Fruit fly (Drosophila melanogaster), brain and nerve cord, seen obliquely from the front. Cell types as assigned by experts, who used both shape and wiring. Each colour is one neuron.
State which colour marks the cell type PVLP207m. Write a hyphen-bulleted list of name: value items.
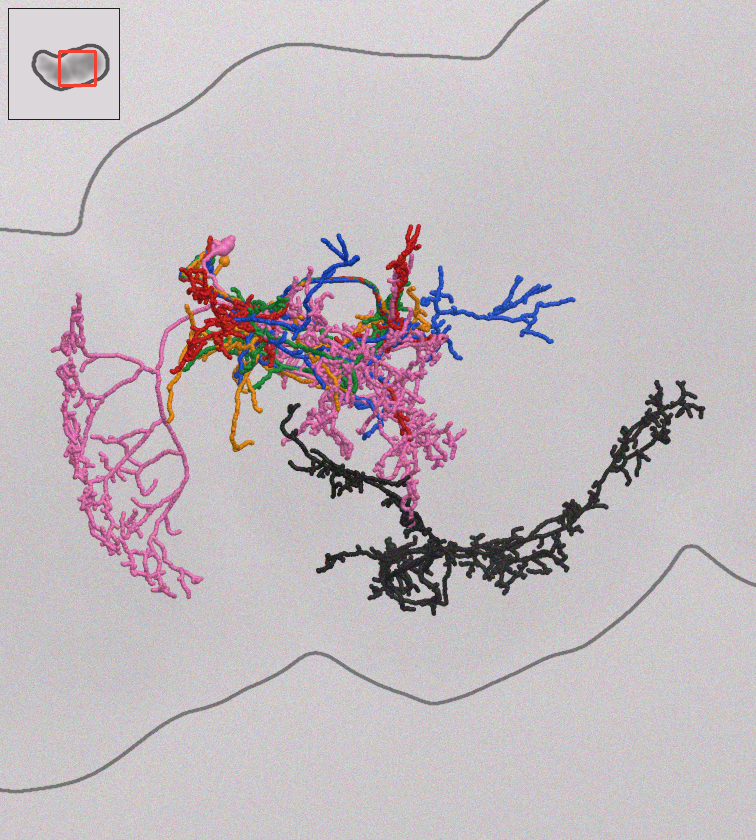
- colour: red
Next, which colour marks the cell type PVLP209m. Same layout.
- colour: blue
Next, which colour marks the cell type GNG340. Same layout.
- colour: black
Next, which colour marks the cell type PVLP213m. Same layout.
- colour: green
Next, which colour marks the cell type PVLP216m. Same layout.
- colour: orange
